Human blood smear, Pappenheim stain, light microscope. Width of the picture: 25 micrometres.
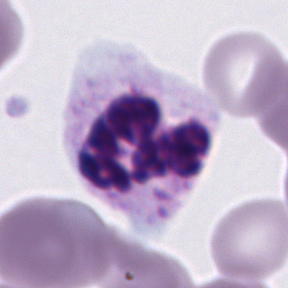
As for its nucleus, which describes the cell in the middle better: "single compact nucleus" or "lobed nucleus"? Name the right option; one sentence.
The nucleus of the cell is made of distinct lobes, not one mass.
